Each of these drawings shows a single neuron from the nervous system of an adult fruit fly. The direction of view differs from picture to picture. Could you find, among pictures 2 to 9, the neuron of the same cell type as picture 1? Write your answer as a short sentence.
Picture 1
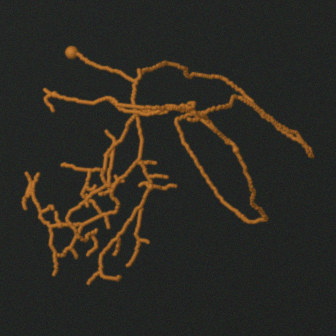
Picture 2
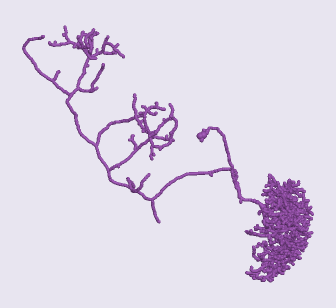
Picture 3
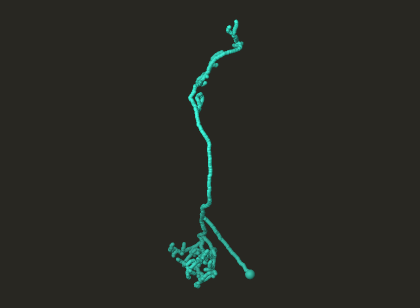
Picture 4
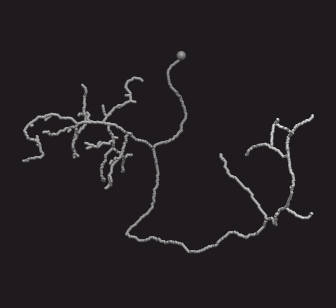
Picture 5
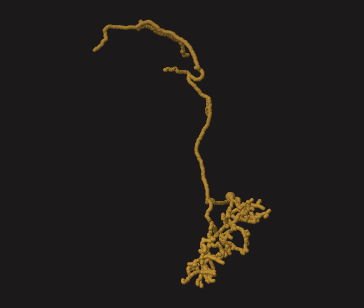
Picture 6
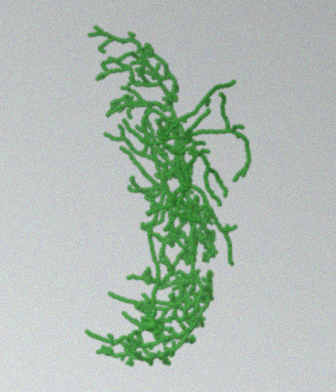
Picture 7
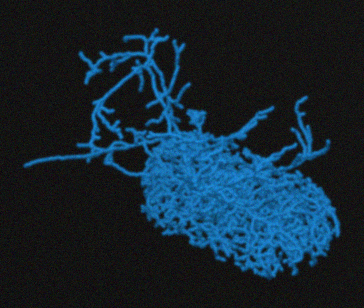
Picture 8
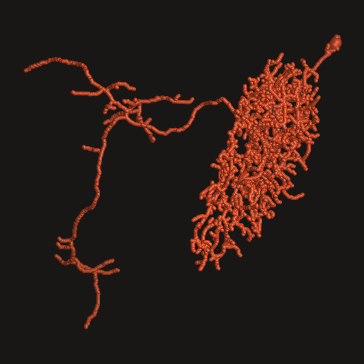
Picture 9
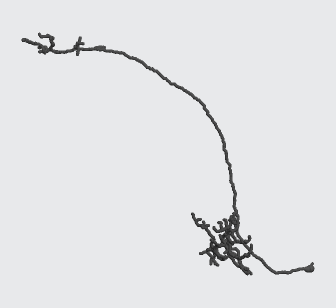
The neuron in picture 4 is of the same cell type.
